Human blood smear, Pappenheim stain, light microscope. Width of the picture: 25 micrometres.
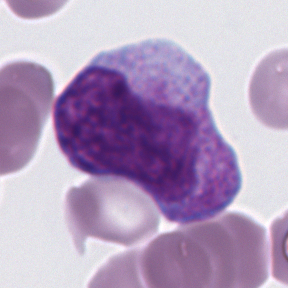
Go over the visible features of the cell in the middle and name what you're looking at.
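Large, irregular nucleus, folded with an indented contour, sitting toward the lower left of the cell. Plenty of cytoplasm, broadest at the upper right, with fine pinkish-purple granules dusted through it. The cell is about 18 by 14 micrometres. That's an atypical promyelocyte.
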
